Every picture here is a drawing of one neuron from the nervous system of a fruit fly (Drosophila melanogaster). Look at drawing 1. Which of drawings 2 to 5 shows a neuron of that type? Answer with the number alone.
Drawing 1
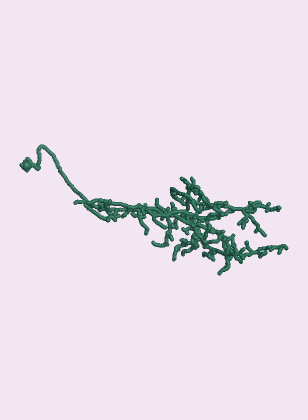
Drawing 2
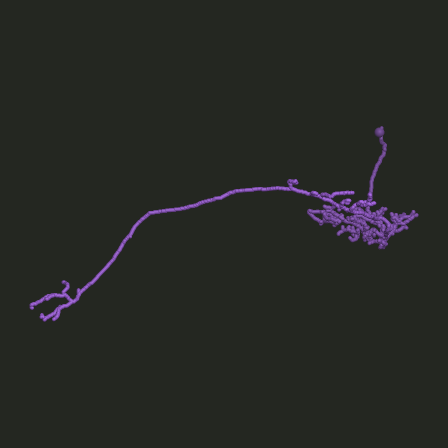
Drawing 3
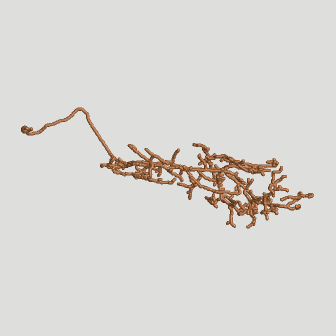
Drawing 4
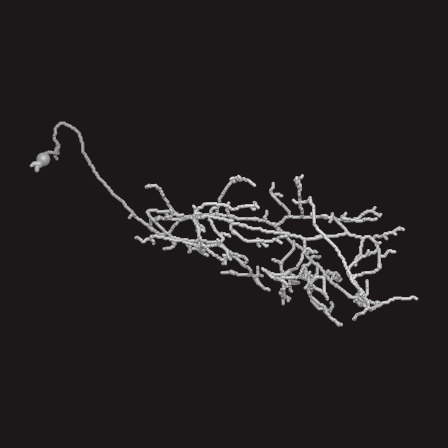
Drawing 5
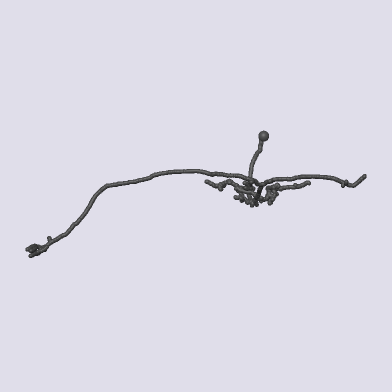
3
